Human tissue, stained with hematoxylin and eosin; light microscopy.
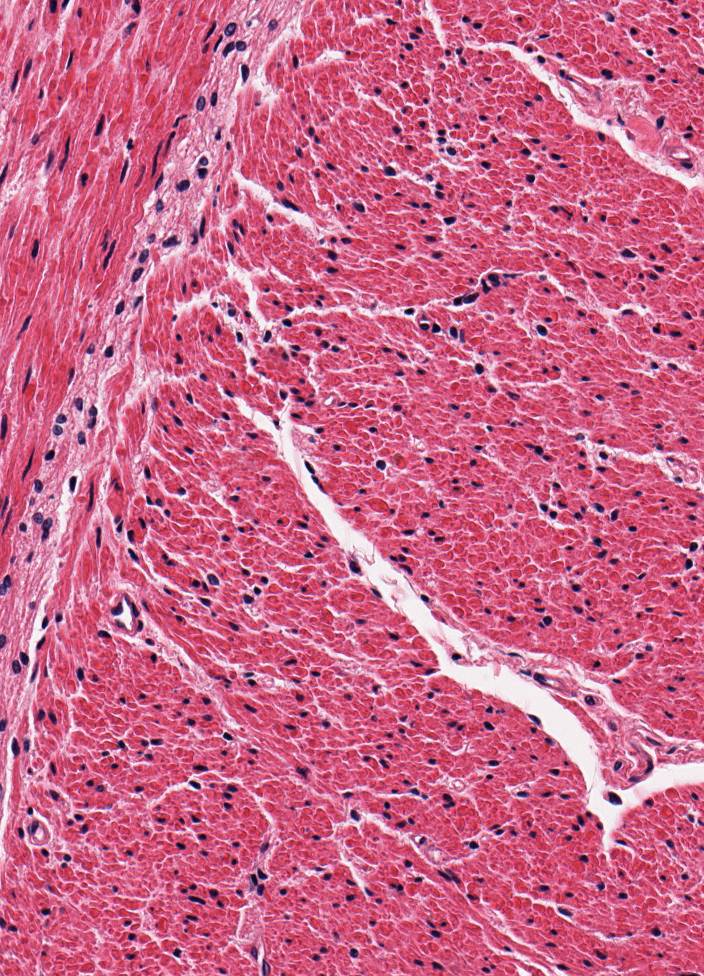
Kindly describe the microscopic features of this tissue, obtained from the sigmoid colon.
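Muscle cut across fills most of the field, centre and right, as closely packed small round-to-polygonal pink profiles. At the left edge the fibres run lengthwise from top to bottom and carry elongated nuclei. Small dark blue oval nuclei lie singly among the fibres, not in clusters. The muscle cytoplasm takes an even, strong pink-red stain.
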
